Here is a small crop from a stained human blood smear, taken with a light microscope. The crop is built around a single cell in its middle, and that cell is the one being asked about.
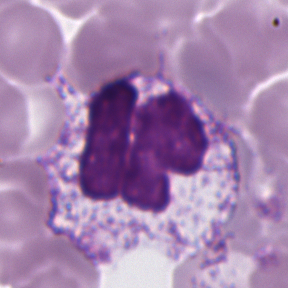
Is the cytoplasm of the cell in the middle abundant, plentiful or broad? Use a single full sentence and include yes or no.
Yes, around the nucleus lies a broad area of cytoplasm.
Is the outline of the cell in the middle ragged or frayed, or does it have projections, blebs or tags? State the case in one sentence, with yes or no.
Yes, ragged or frayed parts, or projections, blebs or tags, are present on the cell's outline.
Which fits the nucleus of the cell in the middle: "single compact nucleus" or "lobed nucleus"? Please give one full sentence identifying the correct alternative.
What this cell has is a nucleus split into lobes.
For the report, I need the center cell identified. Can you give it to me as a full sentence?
The centrally placed cell is classified as a segmented neutrophil.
